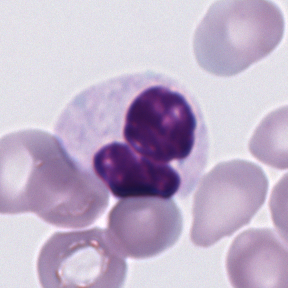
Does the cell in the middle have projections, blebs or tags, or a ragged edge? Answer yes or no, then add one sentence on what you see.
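No. The cell outline is smooth and roundish without surface projections.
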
